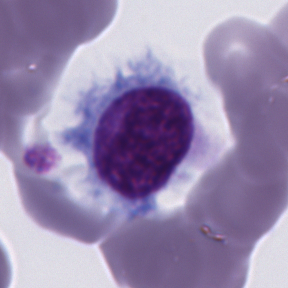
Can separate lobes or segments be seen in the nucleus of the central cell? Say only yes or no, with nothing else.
No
